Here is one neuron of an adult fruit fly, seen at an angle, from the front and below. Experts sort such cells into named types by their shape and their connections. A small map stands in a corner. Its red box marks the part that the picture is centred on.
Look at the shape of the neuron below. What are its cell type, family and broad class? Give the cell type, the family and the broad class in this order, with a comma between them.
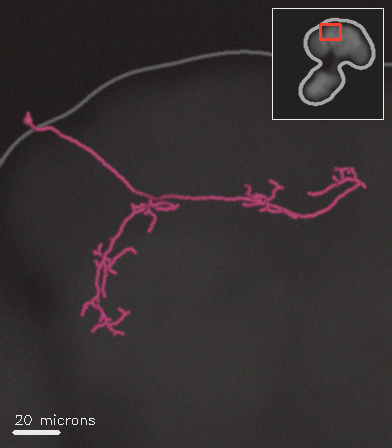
SMP232, hemilineage SLPpl1, central-brain intrinsic neuron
